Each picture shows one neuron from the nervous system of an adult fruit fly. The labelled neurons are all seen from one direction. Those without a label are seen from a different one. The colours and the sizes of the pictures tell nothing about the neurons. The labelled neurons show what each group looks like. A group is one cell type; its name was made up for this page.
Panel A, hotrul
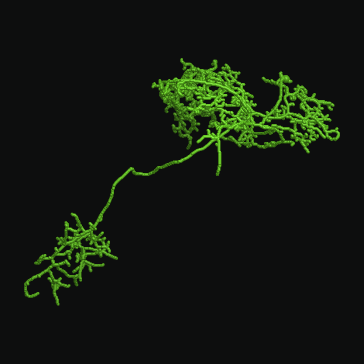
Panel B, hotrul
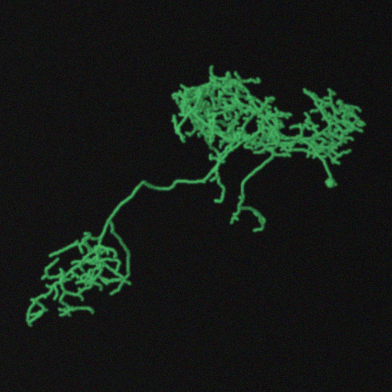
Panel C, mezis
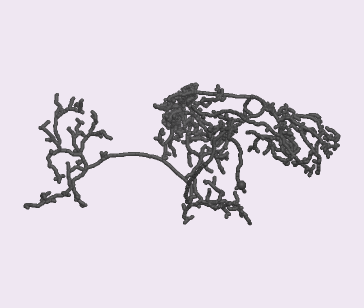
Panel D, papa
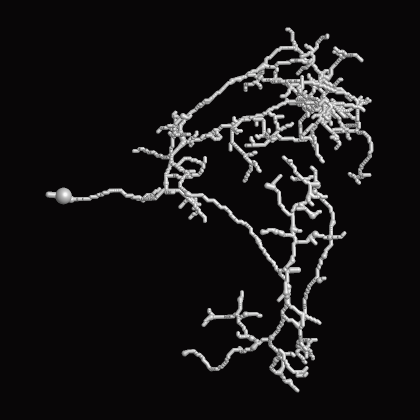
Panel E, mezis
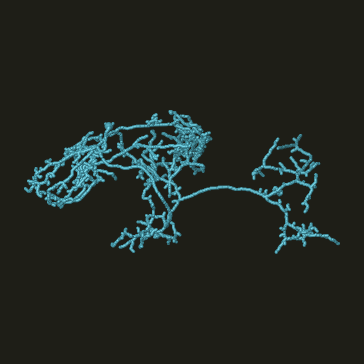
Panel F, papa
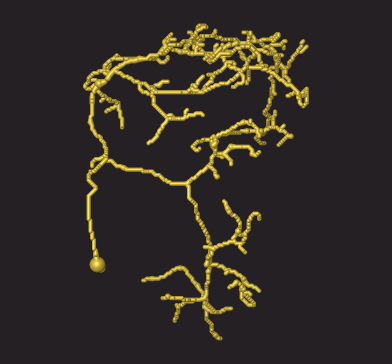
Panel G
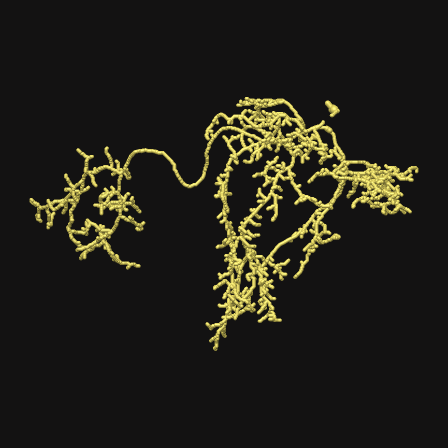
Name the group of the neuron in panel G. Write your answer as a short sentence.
It belongs to hotrul.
